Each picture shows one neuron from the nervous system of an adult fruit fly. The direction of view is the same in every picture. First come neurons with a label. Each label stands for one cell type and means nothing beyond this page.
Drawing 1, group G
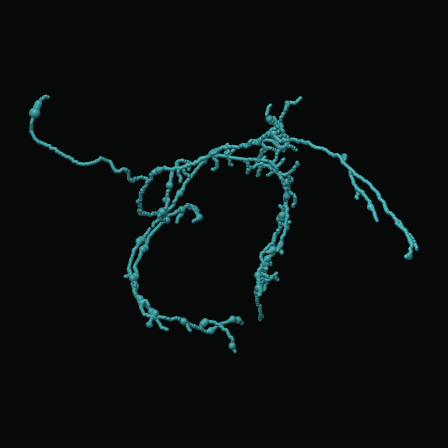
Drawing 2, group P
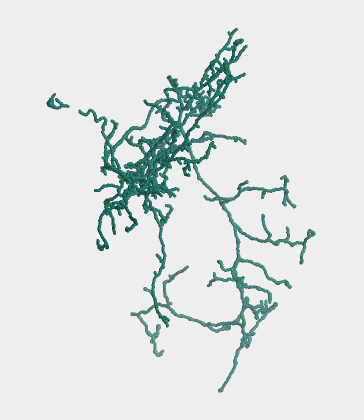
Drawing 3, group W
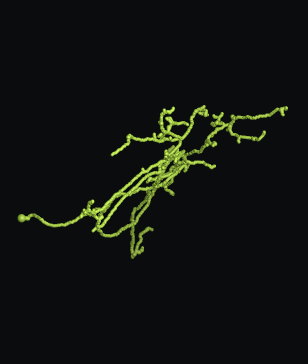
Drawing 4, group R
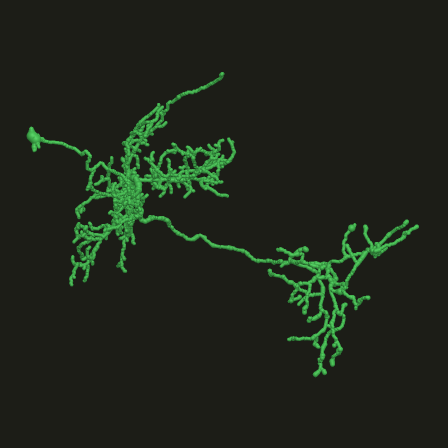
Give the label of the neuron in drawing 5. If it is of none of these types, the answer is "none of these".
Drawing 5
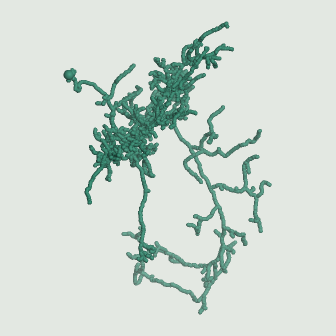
group P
